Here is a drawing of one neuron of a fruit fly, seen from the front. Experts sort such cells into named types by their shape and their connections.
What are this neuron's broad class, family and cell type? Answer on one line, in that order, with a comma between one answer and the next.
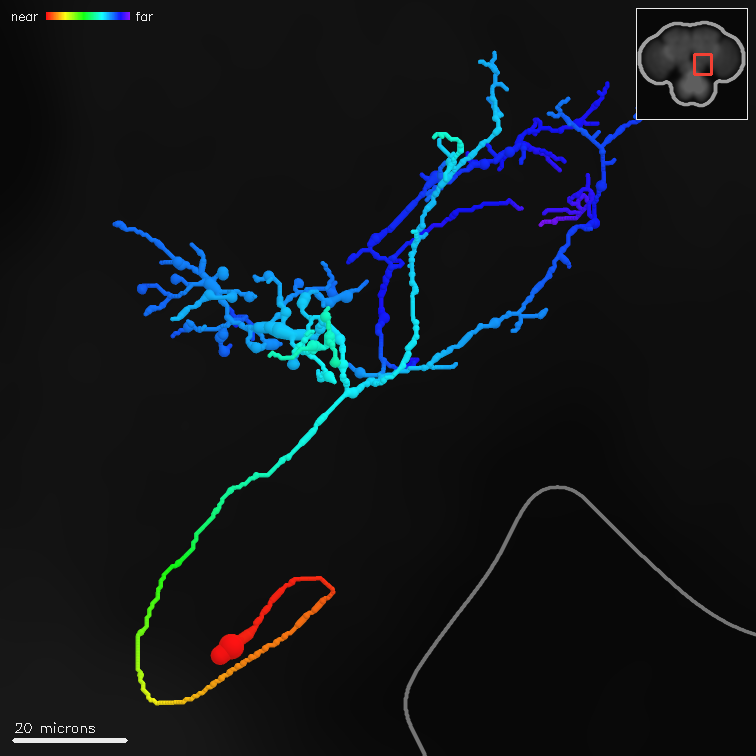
central-brain intrinsic neuron, hemilineage MD3, CB0986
